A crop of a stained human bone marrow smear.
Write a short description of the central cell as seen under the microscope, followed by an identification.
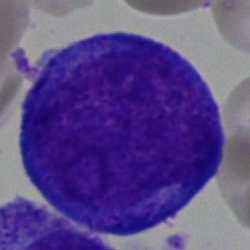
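Outline round and smooth. Cytoplasm at most a very thin rim around the nucleus. Paler, lighter-staining patch at lower right edge of cell. No vacuoles seen. Cell: proerythroblast.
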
